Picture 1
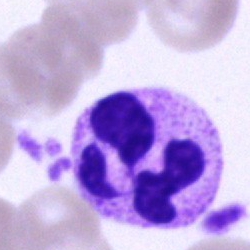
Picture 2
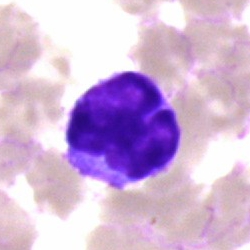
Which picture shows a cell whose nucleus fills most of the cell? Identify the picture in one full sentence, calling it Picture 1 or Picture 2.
The nucleus occupies most of the cell in picture 2.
